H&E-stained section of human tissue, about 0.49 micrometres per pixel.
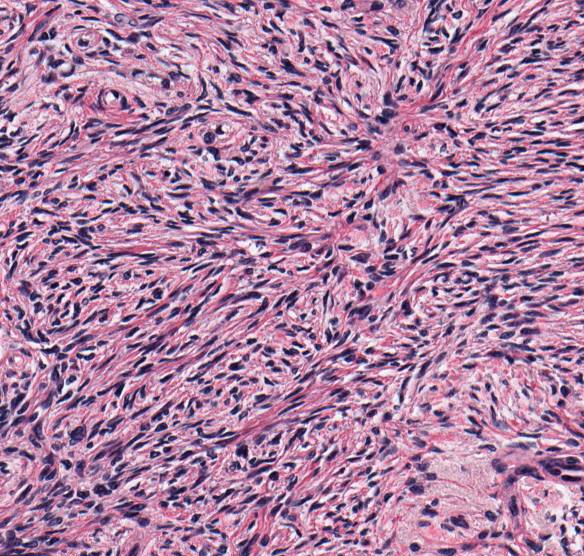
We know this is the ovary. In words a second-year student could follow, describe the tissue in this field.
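Spindle cells occupy the entire field, arranged in short fascicles crossing one another in differing directions. Nuclei elongated and dark-staining, many with tapered ends. Cytoplasm scanty, pale pink; cell borders indistinct. Vessels sparse; one small vessel near upper left.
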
